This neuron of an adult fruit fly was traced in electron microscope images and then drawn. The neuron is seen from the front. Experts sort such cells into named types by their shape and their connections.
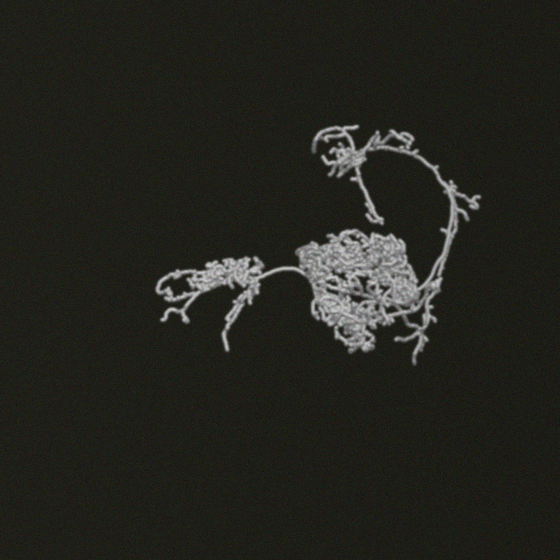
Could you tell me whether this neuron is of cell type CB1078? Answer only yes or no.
no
